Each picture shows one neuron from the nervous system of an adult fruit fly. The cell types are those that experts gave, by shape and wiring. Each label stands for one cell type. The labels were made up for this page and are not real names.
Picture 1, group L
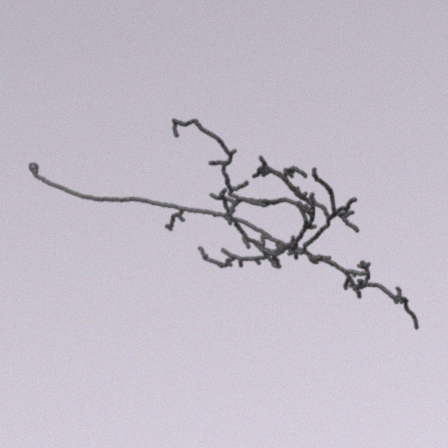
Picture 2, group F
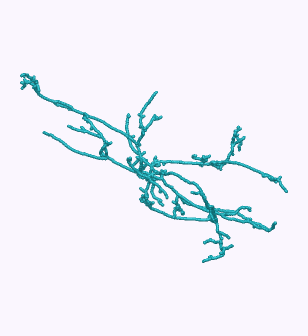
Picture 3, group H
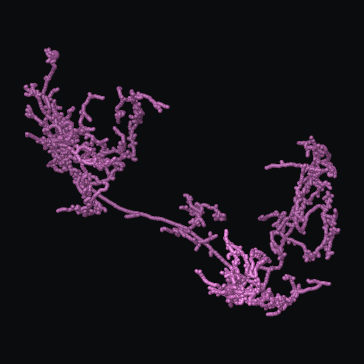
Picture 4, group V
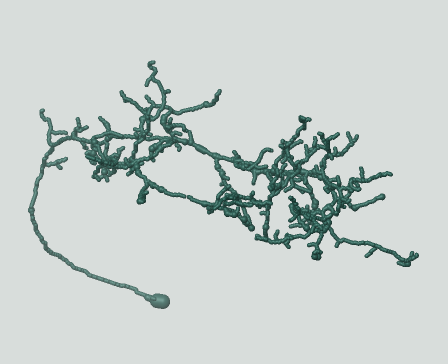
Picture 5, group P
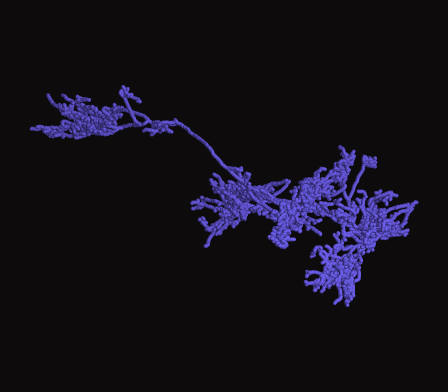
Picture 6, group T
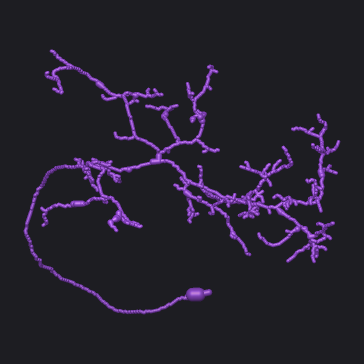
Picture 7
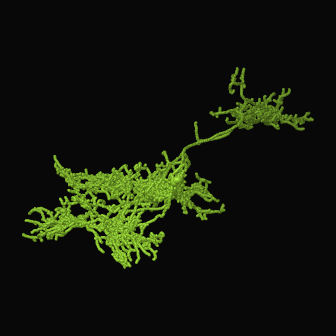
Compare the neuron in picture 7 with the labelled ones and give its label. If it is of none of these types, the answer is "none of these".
group P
